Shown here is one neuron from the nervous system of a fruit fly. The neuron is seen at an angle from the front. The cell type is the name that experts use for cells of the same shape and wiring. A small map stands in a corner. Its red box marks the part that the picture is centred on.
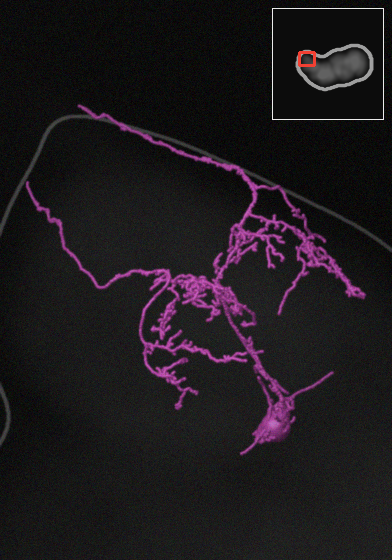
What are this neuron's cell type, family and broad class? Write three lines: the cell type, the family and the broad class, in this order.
EN00B026
hemilineage 00B
efferent neuron of the nerve cord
